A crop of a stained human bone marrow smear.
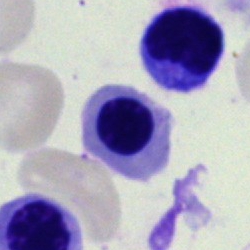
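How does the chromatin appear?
It is dense and stains dark purple.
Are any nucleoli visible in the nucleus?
No, none can be seen.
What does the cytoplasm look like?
A moderate rim of pale lilac-blue, with no visible granules.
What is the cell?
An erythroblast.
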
